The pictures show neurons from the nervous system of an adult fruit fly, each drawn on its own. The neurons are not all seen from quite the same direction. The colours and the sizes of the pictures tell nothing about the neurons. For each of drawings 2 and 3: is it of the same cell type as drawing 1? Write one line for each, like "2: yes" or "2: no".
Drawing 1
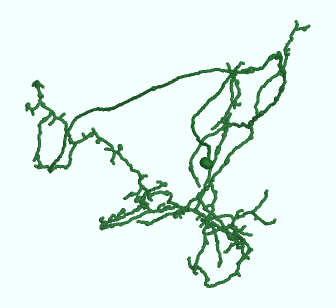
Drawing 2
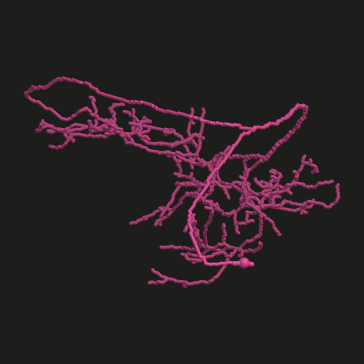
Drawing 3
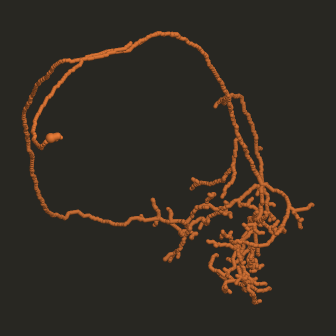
2: no
3: yes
